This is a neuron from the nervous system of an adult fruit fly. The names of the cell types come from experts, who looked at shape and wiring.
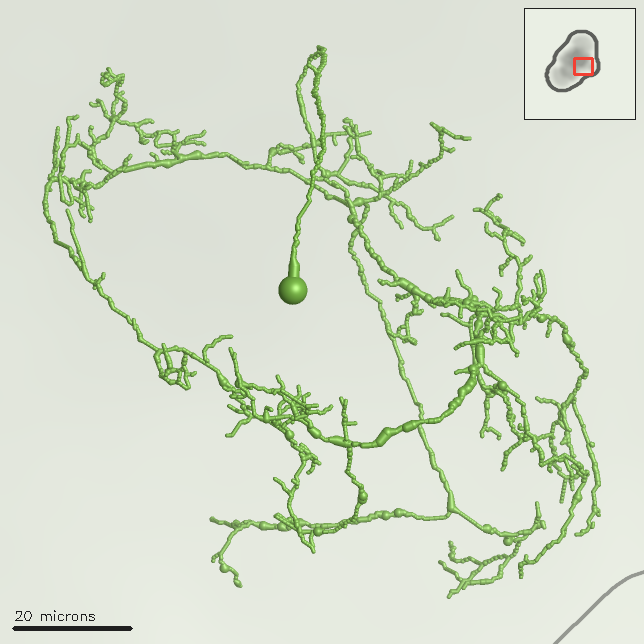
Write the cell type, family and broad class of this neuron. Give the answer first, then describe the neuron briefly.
Its cell type is IN04B096. The family is hemilineage 04B. This is a nerve-cord intrinsic neuron. The cell body is in the middle of the picture. By the scale bar it is about 95 microns wide in this view.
